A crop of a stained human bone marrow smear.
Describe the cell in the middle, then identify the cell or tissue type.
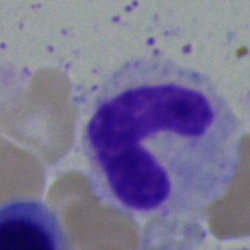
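Let me start with the outline: roughly round, and the edge is smooth. The nucleus is one curved band, not segmented, bent into the shape of a letter C. Its open side faces to the right. The chromatin looks dense, staining deep purple all through the nucleus. So this is a band neutrophil.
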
